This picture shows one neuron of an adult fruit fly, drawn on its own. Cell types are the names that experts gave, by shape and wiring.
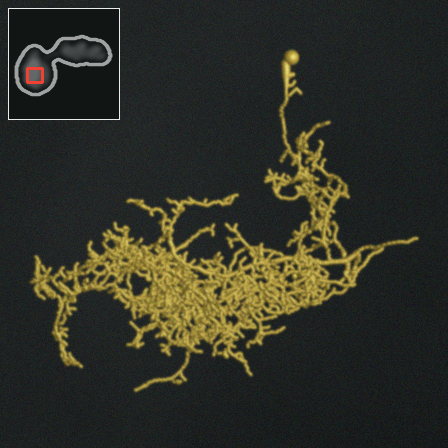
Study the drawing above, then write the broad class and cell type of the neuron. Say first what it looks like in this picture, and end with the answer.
As drawn here it is about as wide as it is tall. Its broad class is central-brain intrinsic neuron. The cell type is PVLP070.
